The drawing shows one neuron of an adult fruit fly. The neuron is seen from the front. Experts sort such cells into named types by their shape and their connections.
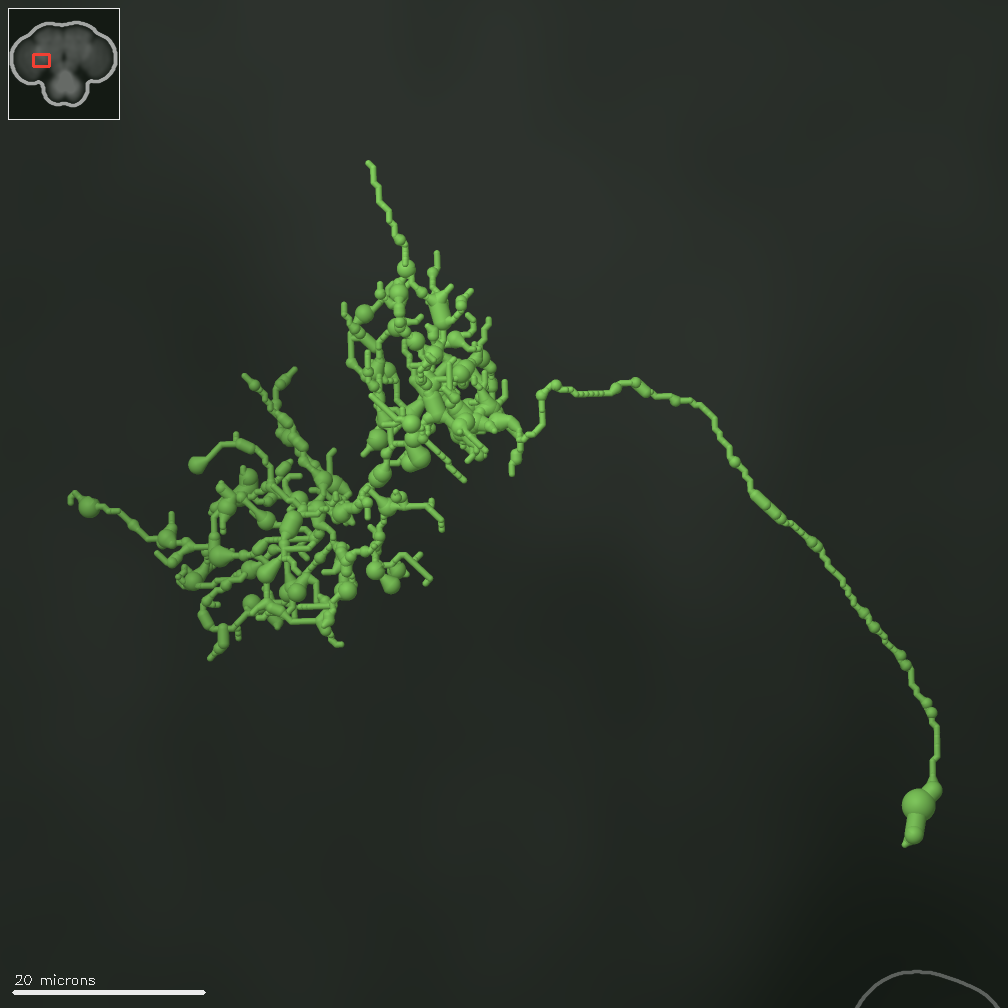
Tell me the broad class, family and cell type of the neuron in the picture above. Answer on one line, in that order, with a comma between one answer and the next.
optic-lobe intrinsic neuron, Li, Li14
